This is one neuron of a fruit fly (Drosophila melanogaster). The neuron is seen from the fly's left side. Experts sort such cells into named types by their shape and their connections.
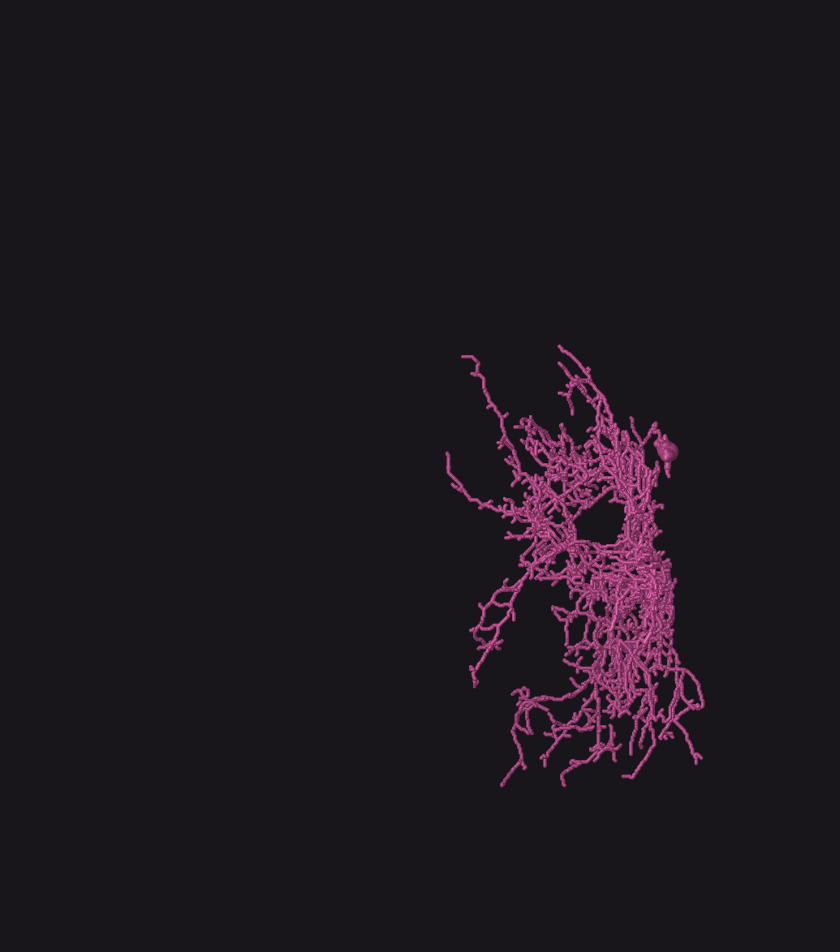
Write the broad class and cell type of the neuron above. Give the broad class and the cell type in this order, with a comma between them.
central-brain intrinsic neuron, PS307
